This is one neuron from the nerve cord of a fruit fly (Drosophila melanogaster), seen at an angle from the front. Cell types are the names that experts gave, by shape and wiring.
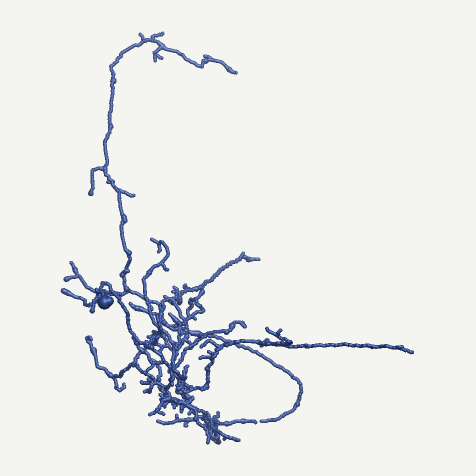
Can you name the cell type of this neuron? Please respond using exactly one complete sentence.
This neuron is an instance of the cell type IN17A107.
